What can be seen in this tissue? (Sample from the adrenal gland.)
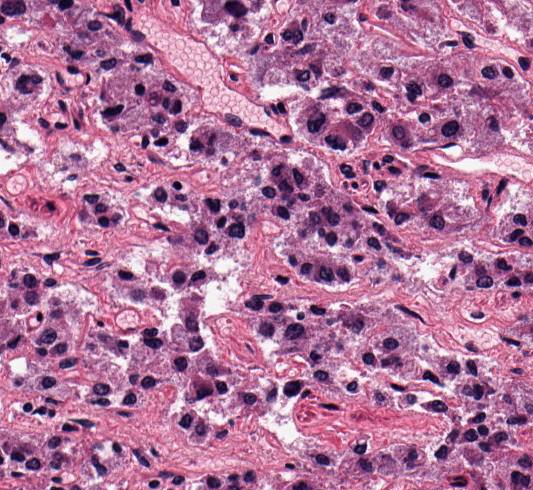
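Large polygonal cells fill the field, arranged in solid nests and cords divided by thin fibrous strands. Their cytoplasm is abundant, granular and purplish-pink. Nuclei are round to oval and dark, with clear variation in size from one cell to the next. Pink collagen strands wind between the cell groups throughout the field.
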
